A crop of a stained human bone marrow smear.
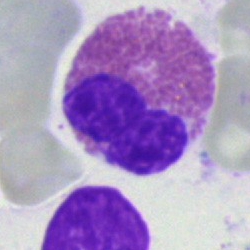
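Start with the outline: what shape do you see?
It is round.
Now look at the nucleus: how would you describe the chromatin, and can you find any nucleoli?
The chromatin is dense and dark purple, and no nucleoli are visible.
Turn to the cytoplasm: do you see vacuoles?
No vacuoles are seen.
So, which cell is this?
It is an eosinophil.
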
